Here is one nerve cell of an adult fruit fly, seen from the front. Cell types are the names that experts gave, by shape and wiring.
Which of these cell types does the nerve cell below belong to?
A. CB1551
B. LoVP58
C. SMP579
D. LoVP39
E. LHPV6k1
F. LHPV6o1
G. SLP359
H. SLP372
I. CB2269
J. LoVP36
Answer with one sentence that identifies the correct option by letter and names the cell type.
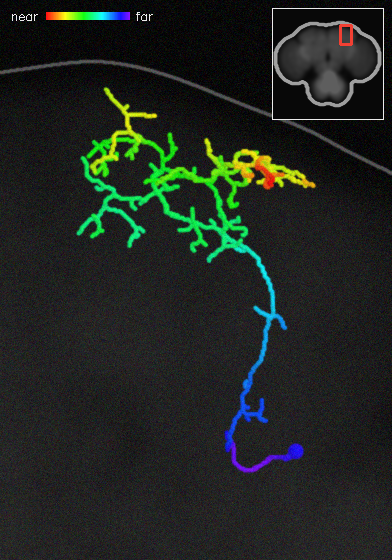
Being of cell type CB2269, the nerve cell matches option I.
